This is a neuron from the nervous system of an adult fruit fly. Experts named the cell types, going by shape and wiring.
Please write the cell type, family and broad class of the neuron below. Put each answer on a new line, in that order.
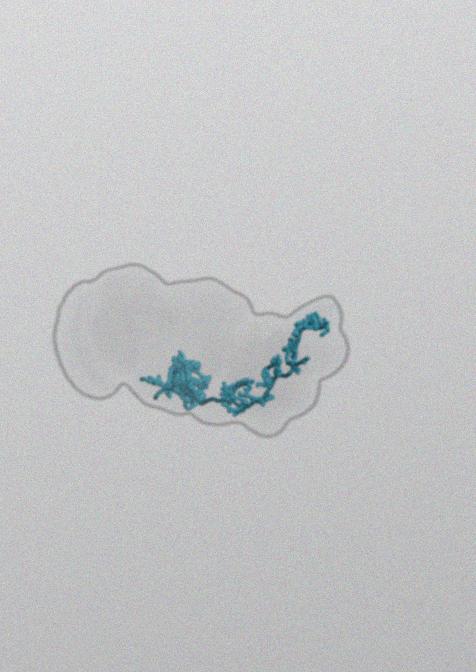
DNg102
DNg
descending neuron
